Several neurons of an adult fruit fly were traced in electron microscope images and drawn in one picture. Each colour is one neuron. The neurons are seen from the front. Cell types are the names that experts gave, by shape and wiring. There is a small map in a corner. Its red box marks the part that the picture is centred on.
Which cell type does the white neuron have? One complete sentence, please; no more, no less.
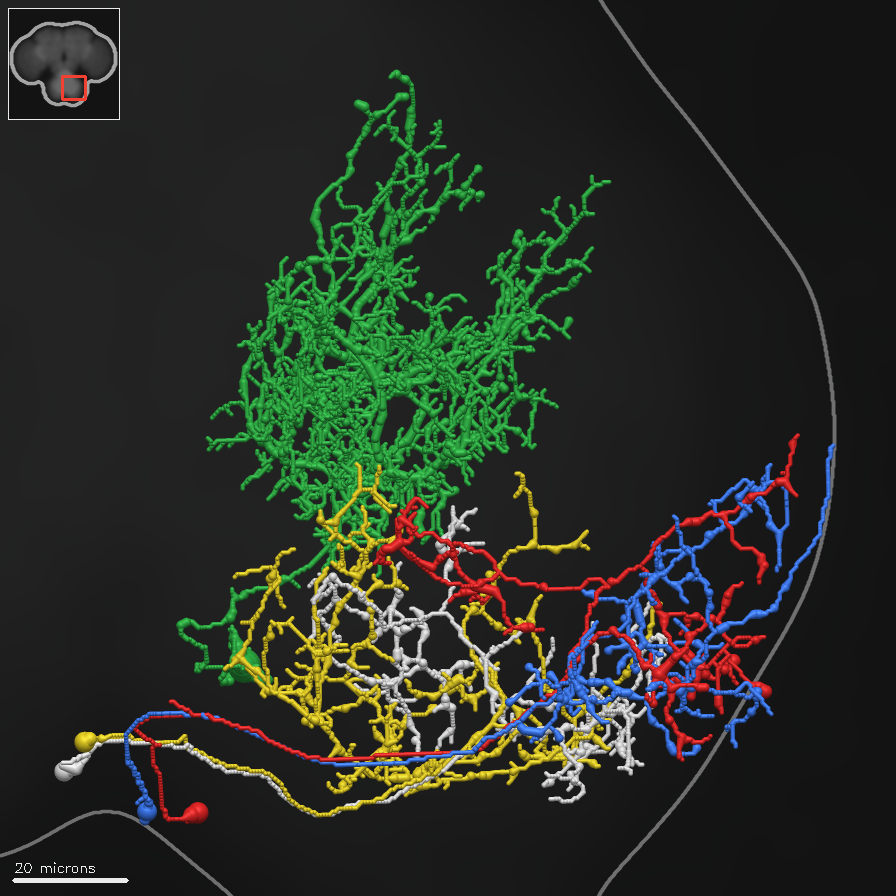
The cell type of this neuron is IN13B082.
